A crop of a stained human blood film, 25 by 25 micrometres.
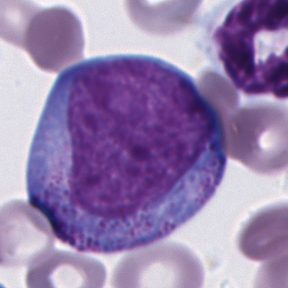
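Promyelocyte, central cell, peripheral blood smear. Outline roughly round, edge smooth. Nucleus off-centre, toward upper right. Chromatin finely granular, not coarsely clumped. Fine dark purple granules scattered through cytoplasm.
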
